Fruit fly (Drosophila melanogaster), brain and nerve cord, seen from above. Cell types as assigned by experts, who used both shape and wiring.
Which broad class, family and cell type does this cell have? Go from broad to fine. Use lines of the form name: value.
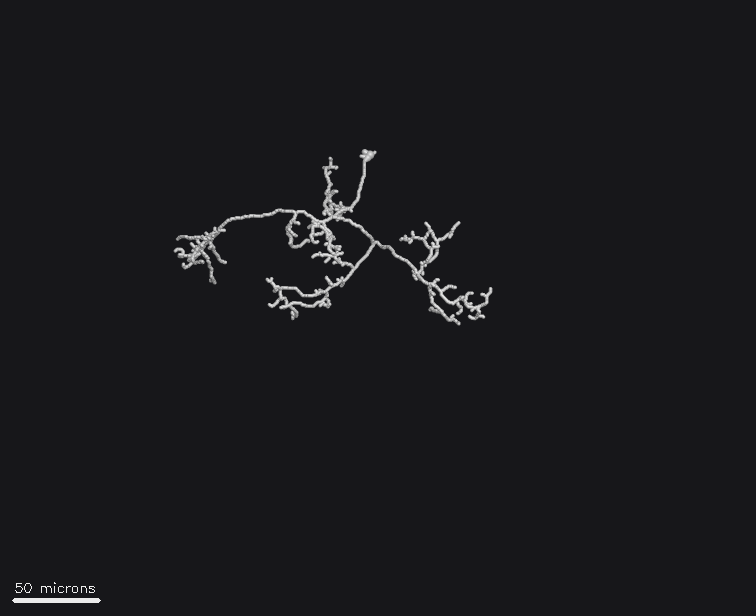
broad class: central-brain intrinsic neuron
family: hemilineage SMPad1
cell type: SMP107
